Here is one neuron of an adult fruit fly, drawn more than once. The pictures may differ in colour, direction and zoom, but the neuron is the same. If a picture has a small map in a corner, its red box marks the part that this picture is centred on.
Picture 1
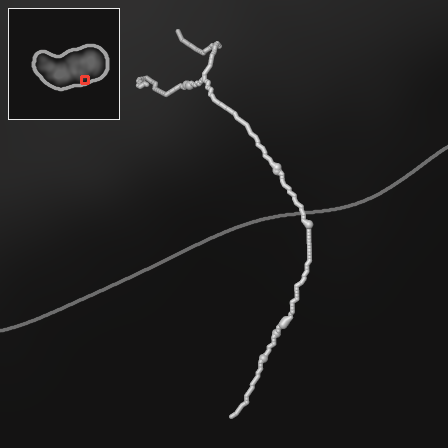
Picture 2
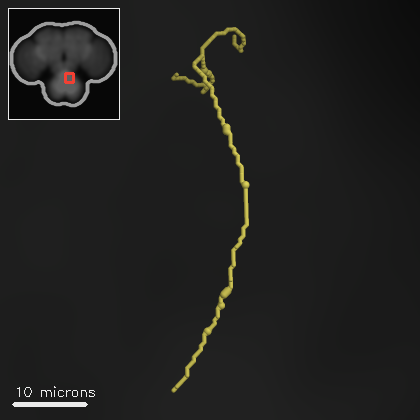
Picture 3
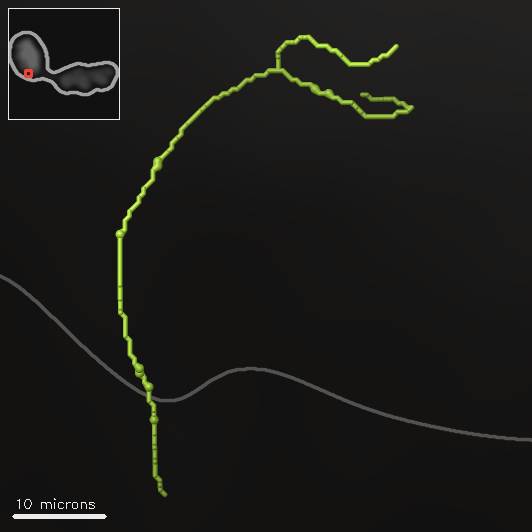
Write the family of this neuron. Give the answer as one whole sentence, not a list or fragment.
By family, this neuron is grouped as class mechanosensory.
